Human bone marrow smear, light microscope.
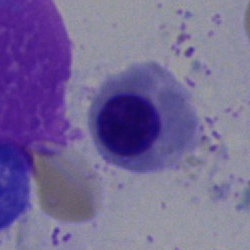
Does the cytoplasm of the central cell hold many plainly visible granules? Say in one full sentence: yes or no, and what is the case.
No, the cytoplasm of this cell holds no visible granules.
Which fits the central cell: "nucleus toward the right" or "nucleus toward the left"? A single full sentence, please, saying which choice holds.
The nucleus is shifted toward the left of this cell.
